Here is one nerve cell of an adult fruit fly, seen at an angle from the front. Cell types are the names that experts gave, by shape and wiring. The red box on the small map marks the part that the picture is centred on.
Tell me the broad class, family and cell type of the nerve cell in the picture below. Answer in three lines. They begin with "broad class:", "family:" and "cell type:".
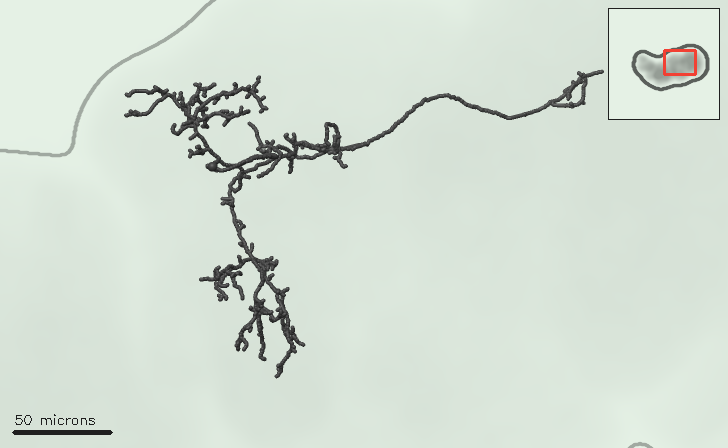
broad class: central-brain intrinsic neuron
family: hemilineage VLPd1
cell type: CL023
